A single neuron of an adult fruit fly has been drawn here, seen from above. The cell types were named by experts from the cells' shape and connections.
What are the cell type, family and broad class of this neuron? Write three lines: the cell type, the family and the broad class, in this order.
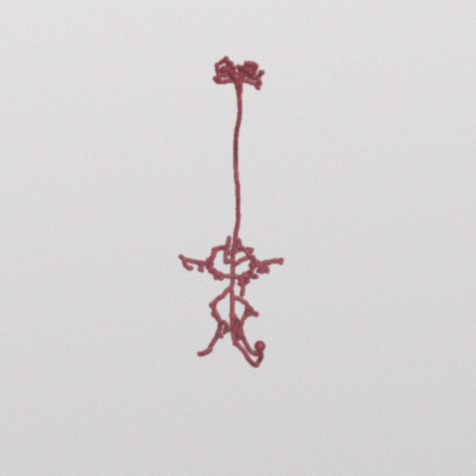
AN17A008
hemilineage 17A
ascending neuron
